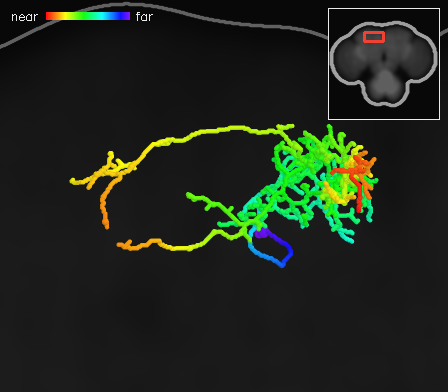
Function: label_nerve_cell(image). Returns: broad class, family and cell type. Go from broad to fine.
central-brain intrinsic neuron; hemilineage DM4_dorsal; SMP392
